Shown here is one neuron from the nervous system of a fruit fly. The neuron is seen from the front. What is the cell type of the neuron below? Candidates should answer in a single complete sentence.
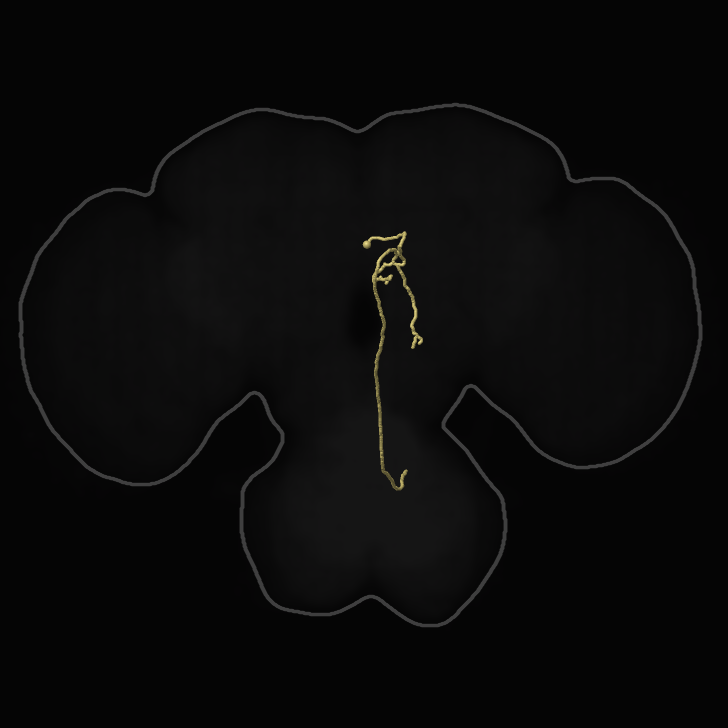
This particular neuron has the cell type DNpe018.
